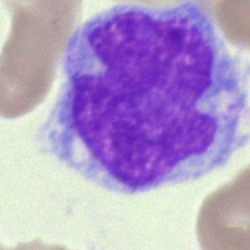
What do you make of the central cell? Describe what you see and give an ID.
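The nucleus fills most of the cell and has a deep notch on its upper left side. Its purple chromatin appears mottled, with scattered paler spots. The cytoplasm is pale blue. The cell is a monocyte.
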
